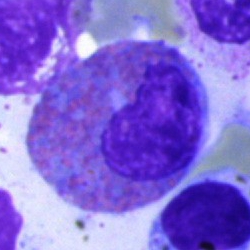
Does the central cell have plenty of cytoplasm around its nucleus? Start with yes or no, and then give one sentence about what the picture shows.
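Yes. The cytoplasm is abundant, taking up more of the cell than the nucleus does.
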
